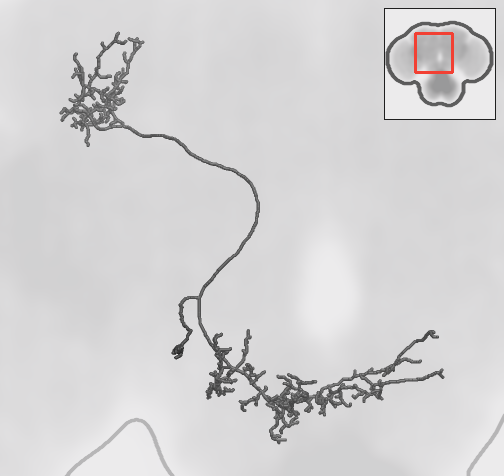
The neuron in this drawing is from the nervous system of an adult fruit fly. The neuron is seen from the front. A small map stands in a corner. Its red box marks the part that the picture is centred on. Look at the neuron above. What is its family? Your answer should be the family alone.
hemilineage ALv1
